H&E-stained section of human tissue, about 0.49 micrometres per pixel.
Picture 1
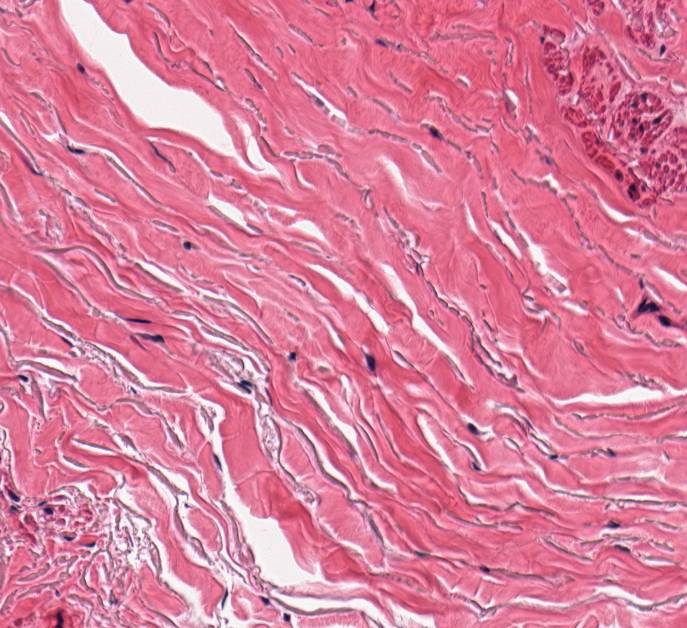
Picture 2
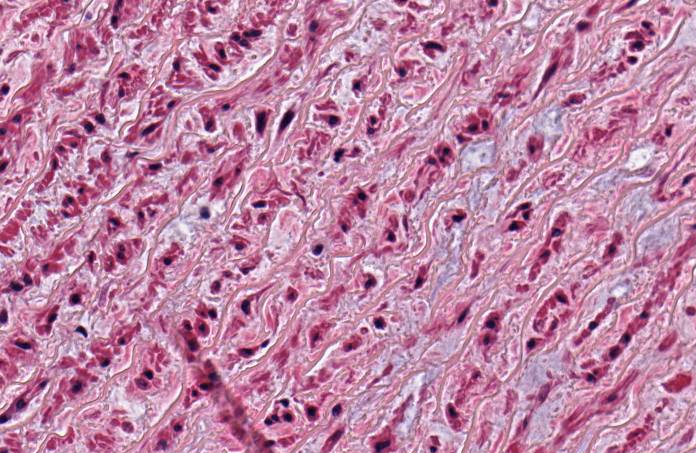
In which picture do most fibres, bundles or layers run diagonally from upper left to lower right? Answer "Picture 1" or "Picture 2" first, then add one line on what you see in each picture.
Picture 1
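What picture 1 shows: The collagen bundles run mainly in parallel diagonally from upper left to lower right.
What picture 2 shows: Cells and fibres run in parallel streams diagonally from lower left to upper right across the whole field.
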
